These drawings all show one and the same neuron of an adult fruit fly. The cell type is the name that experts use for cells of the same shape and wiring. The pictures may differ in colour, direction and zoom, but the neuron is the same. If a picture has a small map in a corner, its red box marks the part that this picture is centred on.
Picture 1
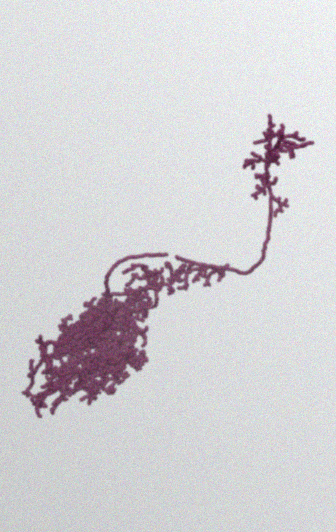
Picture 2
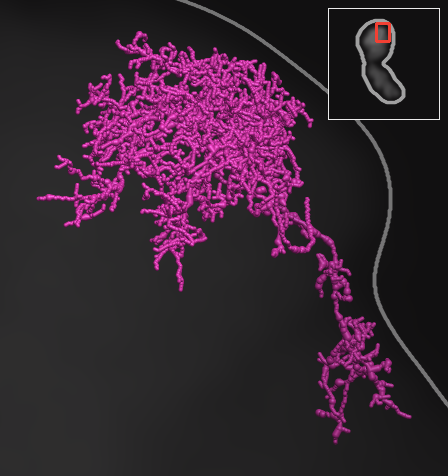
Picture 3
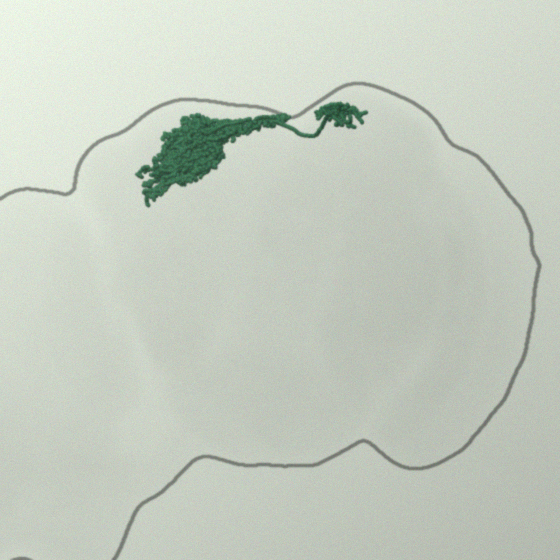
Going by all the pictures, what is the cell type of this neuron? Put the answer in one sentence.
The cell type is SLP440.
